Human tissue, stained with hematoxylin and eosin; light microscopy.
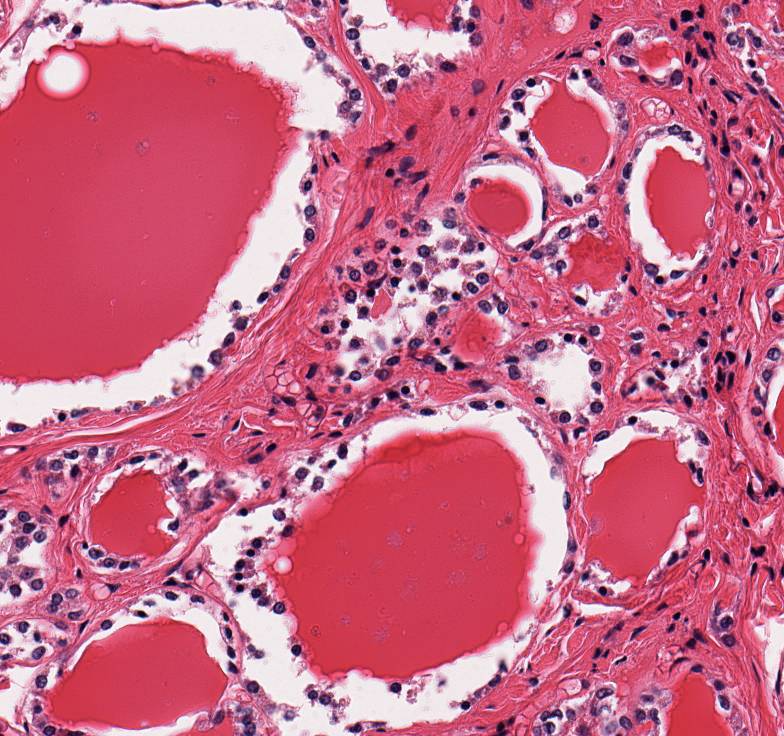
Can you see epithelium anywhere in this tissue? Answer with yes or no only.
Yes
